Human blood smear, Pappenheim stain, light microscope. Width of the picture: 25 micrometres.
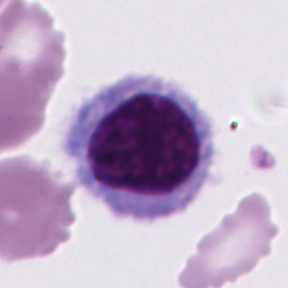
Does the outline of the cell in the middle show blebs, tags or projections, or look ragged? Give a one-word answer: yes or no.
Yes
